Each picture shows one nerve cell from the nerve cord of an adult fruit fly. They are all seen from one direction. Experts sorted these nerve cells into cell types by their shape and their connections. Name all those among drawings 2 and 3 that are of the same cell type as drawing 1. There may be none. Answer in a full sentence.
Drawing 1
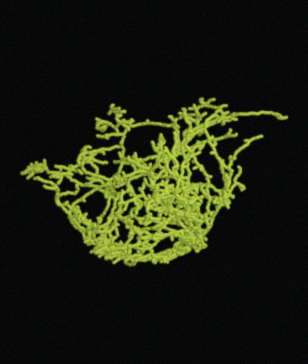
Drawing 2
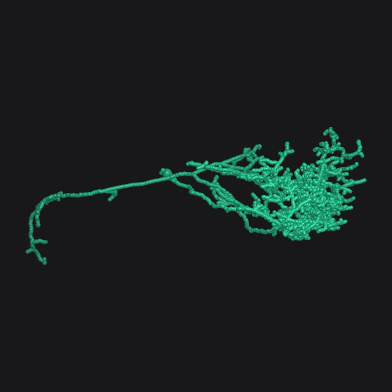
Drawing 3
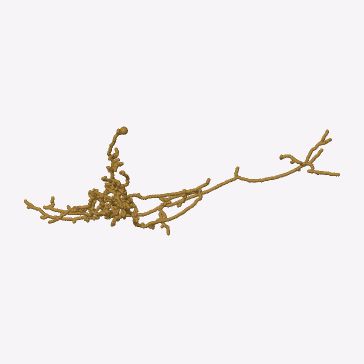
Drawing 2 is of the same cell type.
